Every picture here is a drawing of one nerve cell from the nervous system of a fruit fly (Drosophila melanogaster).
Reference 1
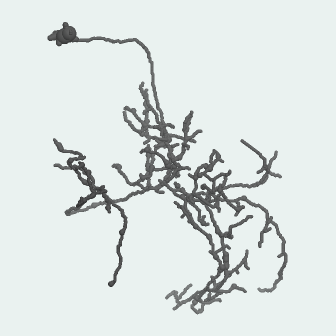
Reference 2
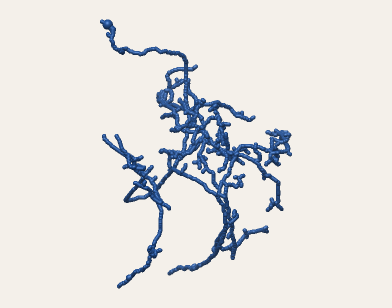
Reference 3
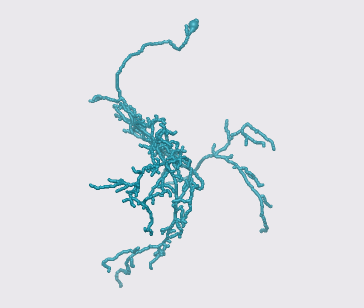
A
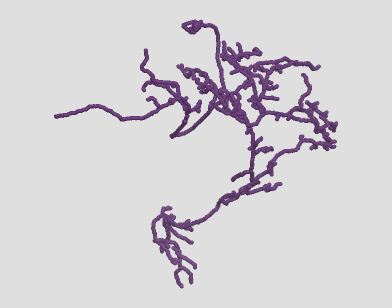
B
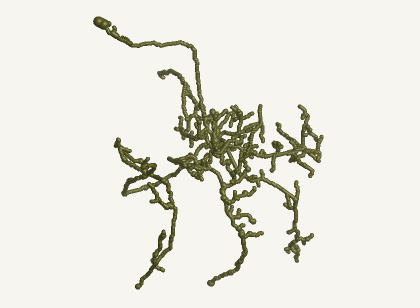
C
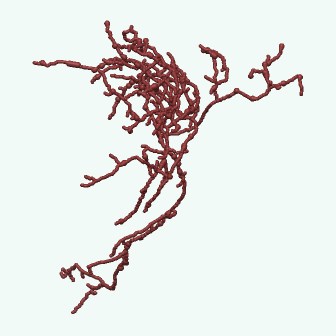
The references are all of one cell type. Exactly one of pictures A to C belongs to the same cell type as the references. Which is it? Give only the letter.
B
